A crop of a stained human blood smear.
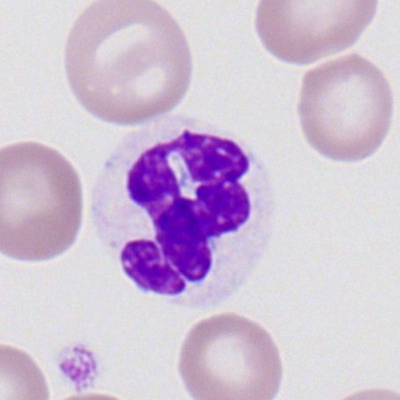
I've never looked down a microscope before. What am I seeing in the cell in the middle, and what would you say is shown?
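I see a nucleus divided into several lobes that are joined together, with a pale clear slit in its upper part. The cytoplasm is plentiful and pale pinkish-lilac, and I find no coarse orange-red granules in it. This is a segmented neutrophil.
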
